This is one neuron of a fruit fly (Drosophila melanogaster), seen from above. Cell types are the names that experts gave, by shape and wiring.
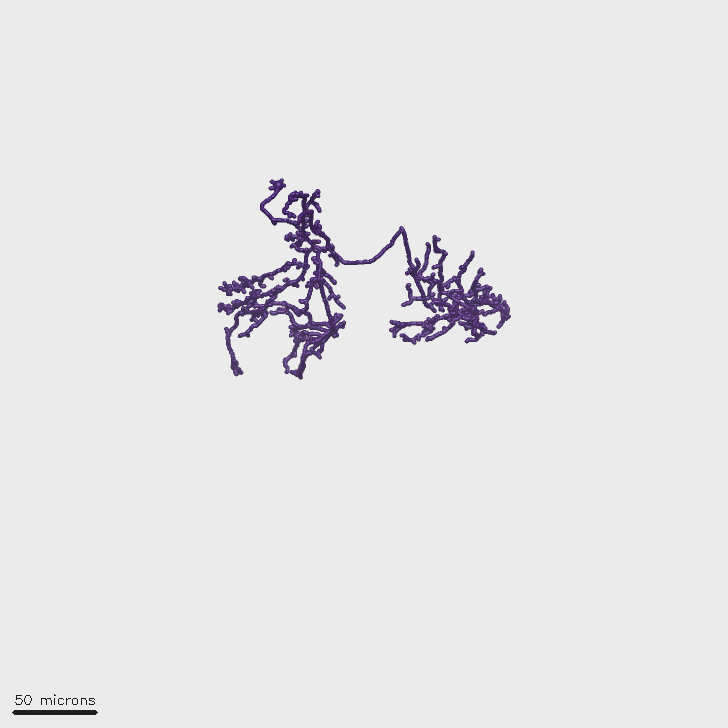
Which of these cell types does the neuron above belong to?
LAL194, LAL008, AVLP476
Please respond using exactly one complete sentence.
Among cell types, the one for this neuron is LAL008.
